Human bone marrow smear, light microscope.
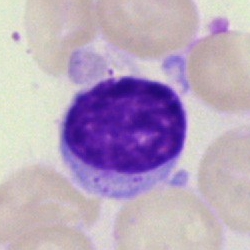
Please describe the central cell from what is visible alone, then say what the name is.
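Chromatin: dense, dark purple, with small paler patches. Cytoplasm: scant compared with the nucleus; pale blue. Granules: a few, small, purple, lying in the cytoplasm below the nucleus. Cell: lymphocyte.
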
